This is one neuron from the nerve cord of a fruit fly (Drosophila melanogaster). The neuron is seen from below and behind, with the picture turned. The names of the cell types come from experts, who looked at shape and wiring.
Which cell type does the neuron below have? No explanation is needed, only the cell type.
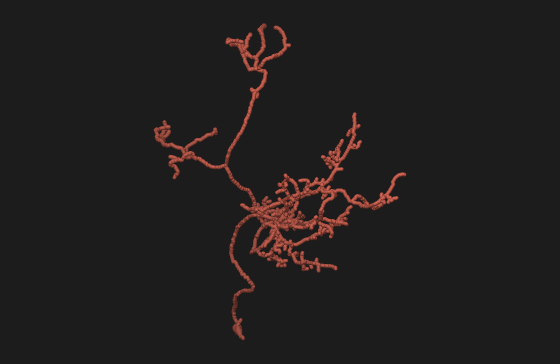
IN14A030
